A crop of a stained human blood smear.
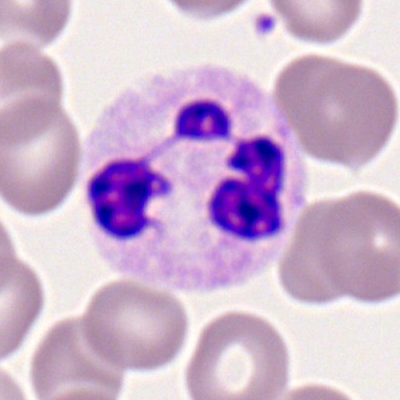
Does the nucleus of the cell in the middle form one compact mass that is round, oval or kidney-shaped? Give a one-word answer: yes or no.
No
